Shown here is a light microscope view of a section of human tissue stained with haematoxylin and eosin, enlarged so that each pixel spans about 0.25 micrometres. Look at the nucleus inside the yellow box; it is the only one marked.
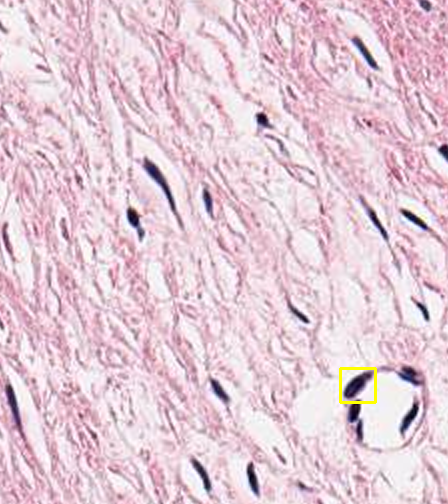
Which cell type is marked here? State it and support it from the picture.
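This is an endothelial cell. The nucleus is elongated, oval-to-spindle shaped and evenly dark, with a smooth edge. The nucleus curves along the rim of a small, round, empty lumen, bulging slightly into it. Hardly any cytoplasm is visible; only a thin pink line runs along the lumen edge.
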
